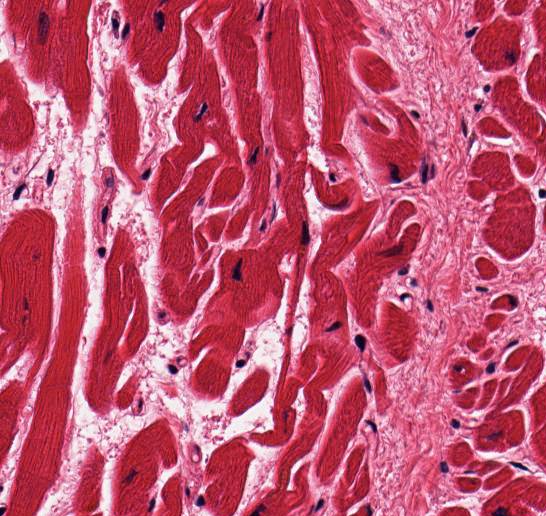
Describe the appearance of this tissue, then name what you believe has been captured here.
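The muscle fibres across the left and centre run lengthwise, top to bottom, and they branch and rejoin rather than lying as separate parallel cylinders. Loose, pale, wispy connective tissue with small scattered nuclei sits between them. At the right edge, fibres are cut across as rounded profiles, and a vertical band of denser, fine-fibred pink connective tissue divides the two. This is left ventricle of the heart.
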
